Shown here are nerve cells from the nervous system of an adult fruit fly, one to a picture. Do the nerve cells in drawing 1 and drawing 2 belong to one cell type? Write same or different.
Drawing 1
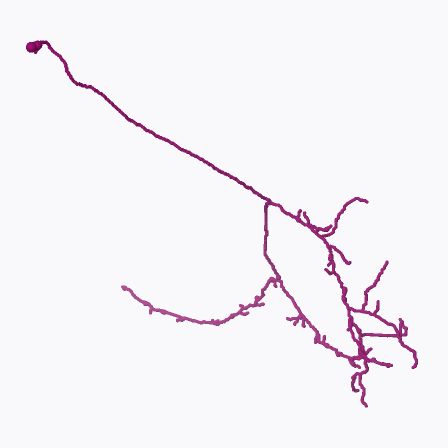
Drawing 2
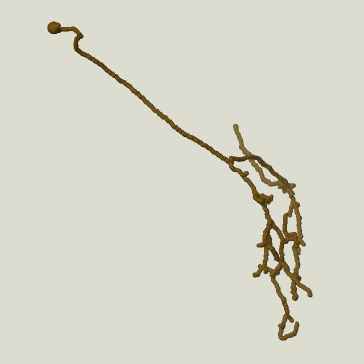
same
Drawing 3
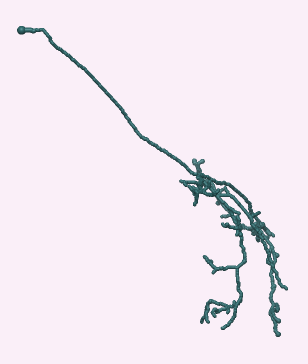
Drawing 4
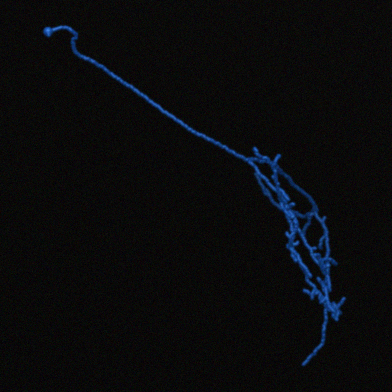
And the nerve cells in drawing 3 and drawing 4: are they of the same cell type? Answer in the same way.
different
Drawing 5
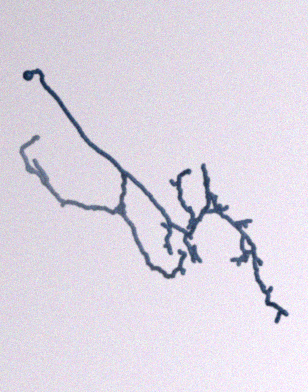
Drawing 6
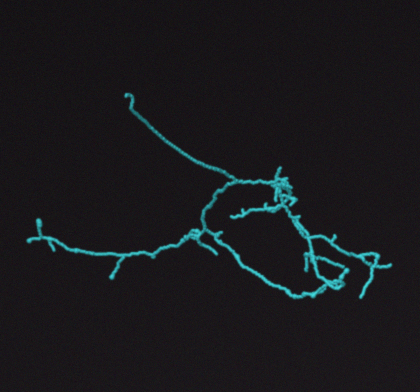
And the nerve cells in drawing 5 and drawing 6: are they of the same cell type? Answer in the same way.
different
